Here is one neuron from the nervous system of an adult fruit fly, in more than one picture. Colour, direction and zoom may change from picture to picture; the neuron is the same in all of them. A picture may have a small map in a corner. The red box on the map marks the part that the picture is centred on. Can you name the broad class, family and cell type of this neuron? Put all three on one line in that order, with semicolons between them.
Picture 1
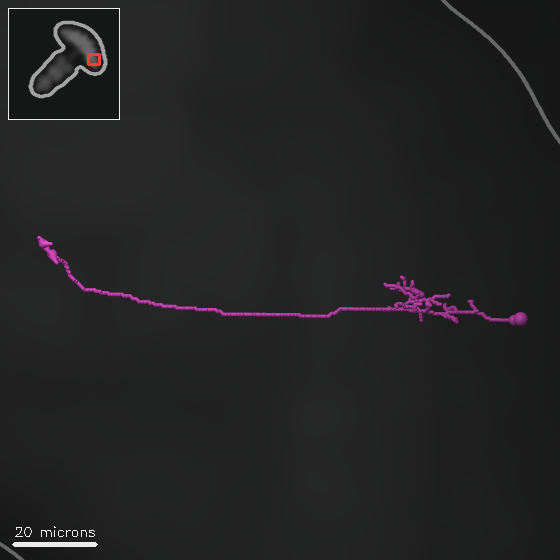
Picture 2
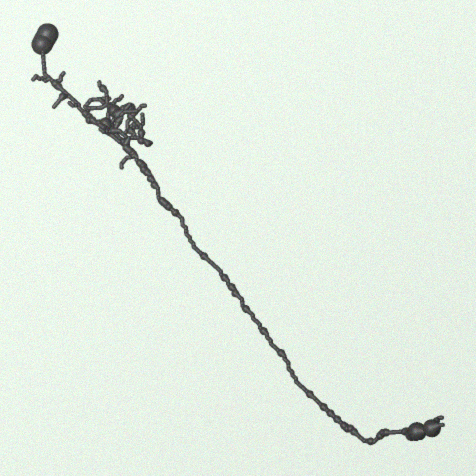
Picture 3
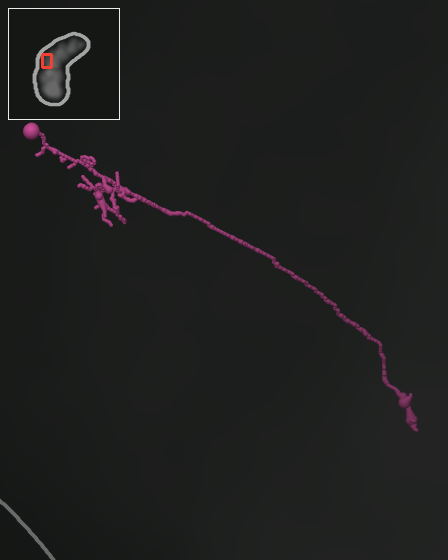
optic-lobe intrinsic neuron; Tm; Tm9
